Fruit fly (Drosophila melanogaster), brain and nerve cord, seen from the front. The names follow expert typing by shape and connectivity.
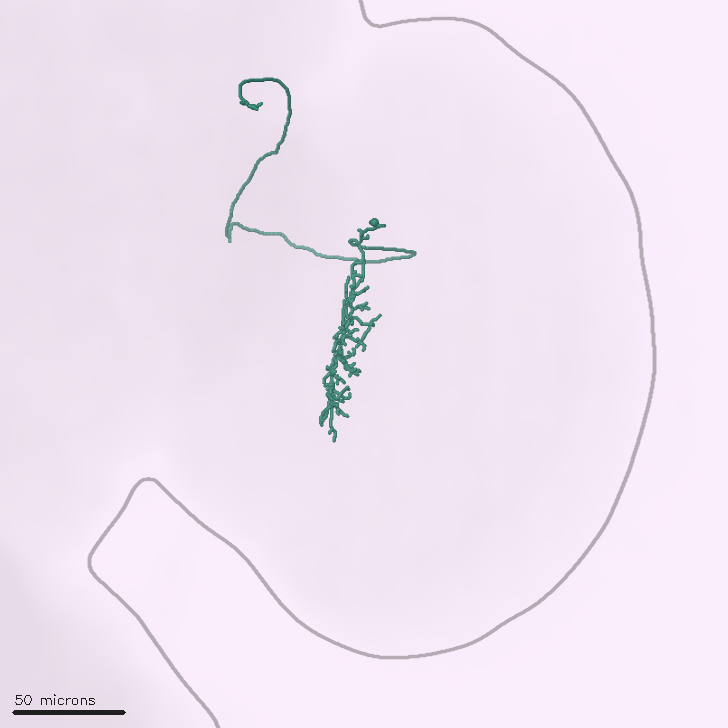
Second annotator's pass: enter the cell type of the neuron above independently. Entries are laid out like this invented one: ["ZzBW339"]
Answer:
["MeTu3c"]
